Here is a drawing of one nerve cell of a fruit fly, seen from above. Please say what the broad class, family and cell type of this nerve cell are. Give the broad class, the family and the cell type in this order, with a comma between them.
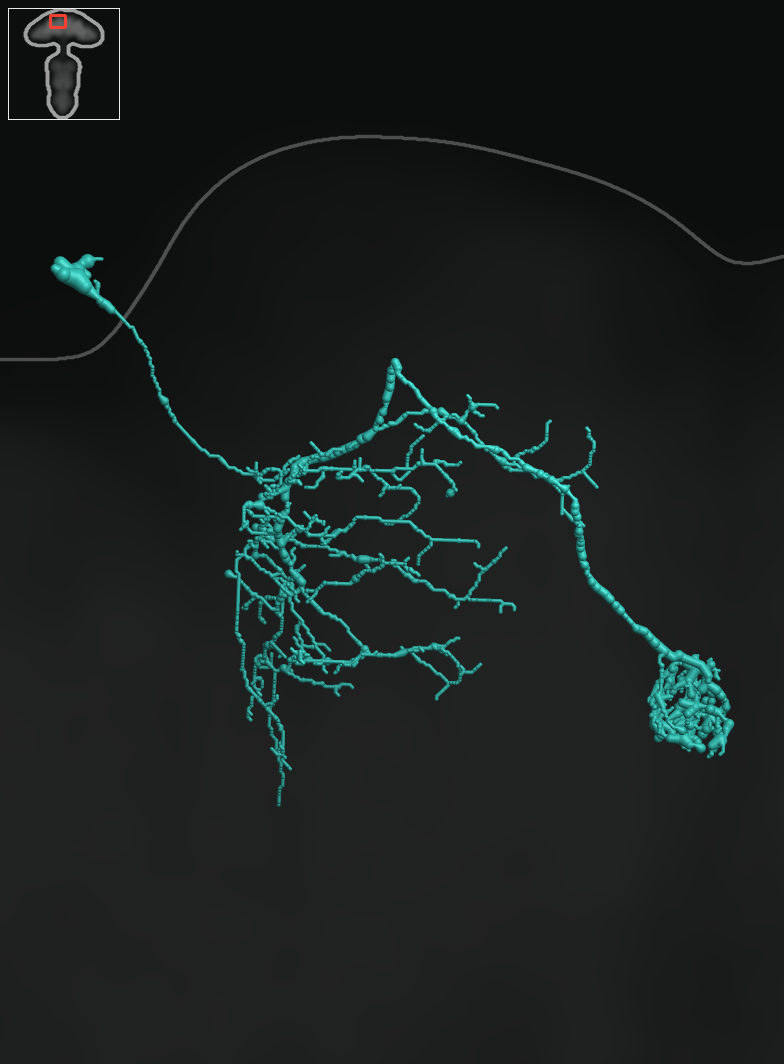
central-brain intrinsic neuron, class CX, LNO1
